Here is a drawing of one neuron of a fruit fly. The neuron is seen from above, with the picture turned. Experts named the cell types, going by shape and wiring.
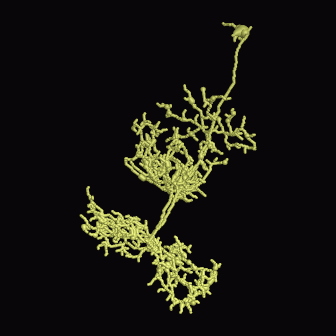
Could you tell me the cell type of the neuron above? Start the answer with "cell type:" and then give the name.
cell type: TmY15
